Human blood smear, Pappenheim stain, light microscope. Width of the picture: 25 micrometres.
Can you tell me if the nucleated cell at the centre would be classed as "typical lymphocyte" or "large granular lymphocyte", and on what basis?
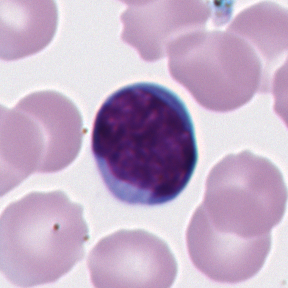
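It is a typical lymphocyte. Its cytoplasm is scant, a thin rim that widens into a crescent at the lower left.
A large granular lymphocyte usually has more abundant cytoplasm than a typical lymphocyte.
That scant cytoplasm is what sets this cell apart from a large granular lymphocyte. The outline is smooth and round to slightly oval. The nucleus is round, about 10 by 9 micrometres, with no lobes or deep notch, and the cytoplasm contains no vacuoles.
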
